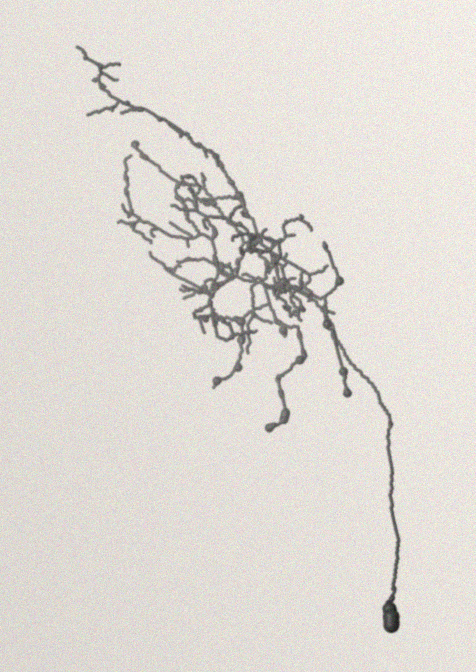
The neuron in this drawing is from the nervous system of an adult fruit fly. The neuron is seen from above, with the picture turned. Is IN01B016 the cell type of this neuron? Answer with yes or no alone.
no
